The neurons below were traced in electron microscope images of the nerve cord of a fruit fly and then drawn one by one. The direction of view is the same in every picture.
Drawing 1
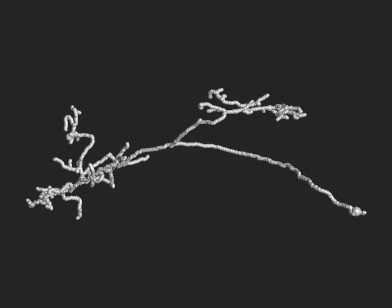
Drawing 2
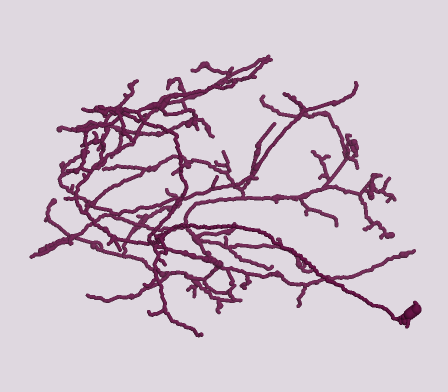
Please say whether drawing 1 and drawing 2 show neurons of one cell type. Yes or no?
no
